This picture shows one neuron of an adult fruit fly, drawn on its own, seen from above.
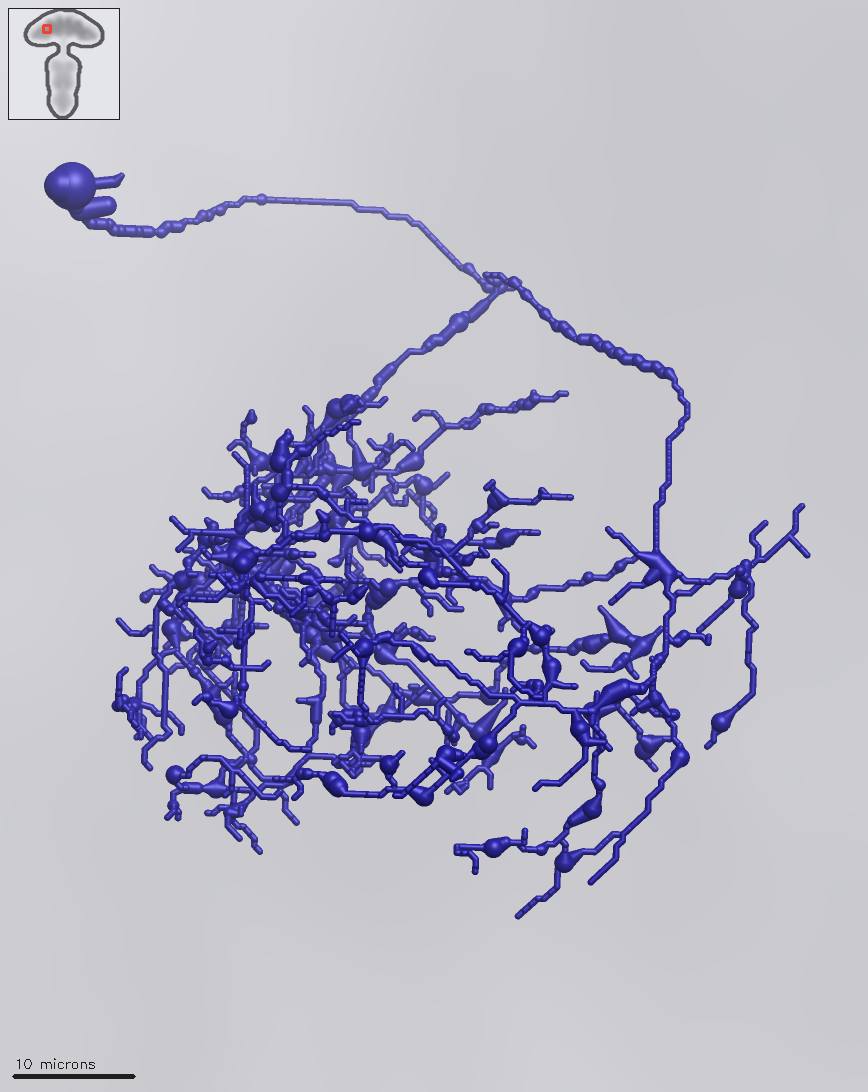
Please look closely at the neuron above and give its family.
hemilineage LHl1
